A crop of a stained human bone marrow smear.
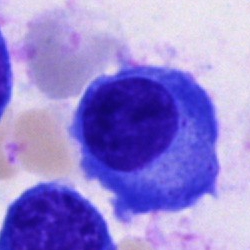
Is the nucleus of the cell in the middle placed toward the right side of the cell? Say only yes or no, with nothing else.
No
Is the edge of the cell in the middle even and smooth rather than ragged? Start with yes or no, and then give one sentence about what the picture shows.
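No. The cell outline is irregular, with small bulges along its lower edge.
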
